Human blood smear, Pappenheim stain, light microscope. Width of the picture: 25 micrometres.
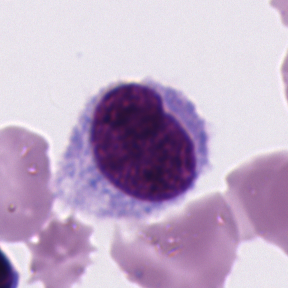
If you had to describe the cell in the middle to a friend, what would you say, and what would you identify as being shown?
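A small notch marks the nucleus at its upper right edge. The cytoplasmic rim is broader on the left and below than at the upper right, with fine, dust-like stippling throughout. The outer border is slightly irregular and fuzzy. This is a hairy cell.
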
